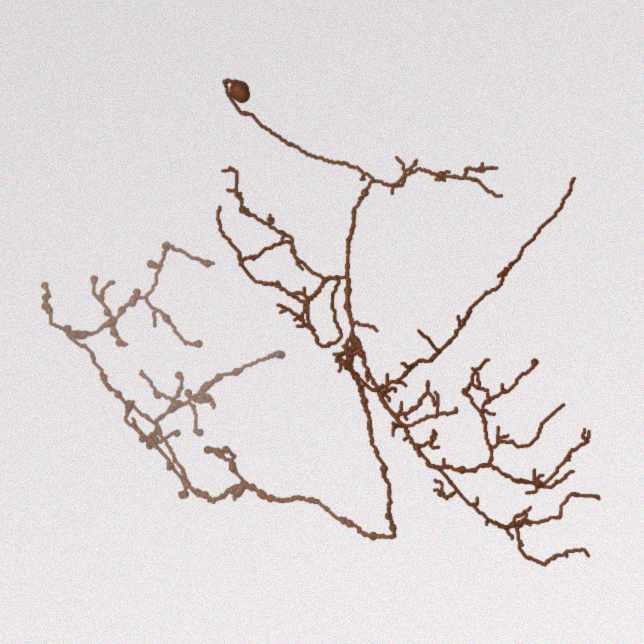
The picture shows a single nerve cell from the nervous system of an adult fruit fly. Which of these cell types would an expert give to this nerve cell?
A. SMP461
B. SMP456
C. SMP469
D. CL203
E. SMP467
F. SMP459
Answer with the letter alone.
C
